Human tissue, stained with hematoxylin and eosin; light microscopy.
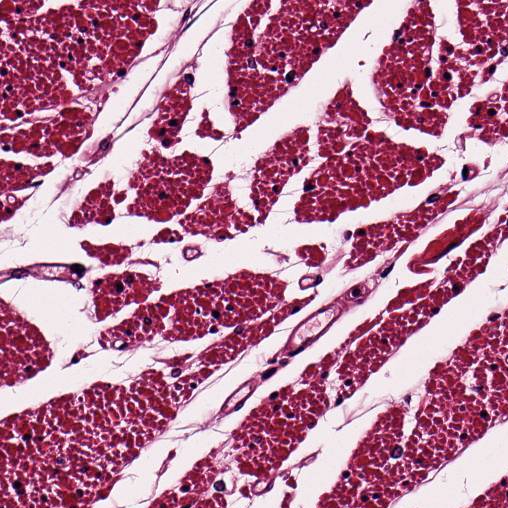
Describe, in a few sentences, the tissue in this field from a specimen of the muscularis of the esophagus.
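Each bundle is built from many small, closely packed, cross-cut polygonal profiles of deep red cytoplasm. You'll see small, dark, round nuclei scattered sparsely among those profiles. Between bundles the spaces are wide and mostly empty white, crossed only by thin wisps of pale pink connective tissue. No epithelium, glands or fat cells appear anywhere.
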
